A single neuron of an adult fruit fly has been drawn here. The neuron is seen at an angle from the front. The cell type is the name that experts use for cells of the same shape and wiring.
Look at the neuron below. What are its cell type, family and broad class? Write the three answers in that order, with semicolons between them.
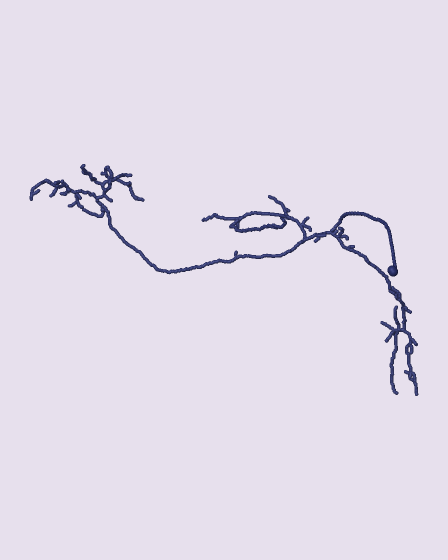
SMP228; hemilineage SLPpl1; central-brain intrinsic neuron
